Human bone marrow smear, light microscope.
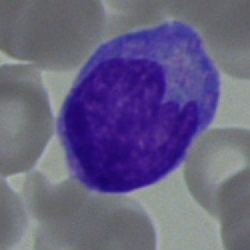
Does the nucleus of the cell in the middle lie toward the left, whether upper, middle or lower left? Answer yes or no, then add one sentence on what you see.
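Yes. The nucleus fills the lower left part of the cell.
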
